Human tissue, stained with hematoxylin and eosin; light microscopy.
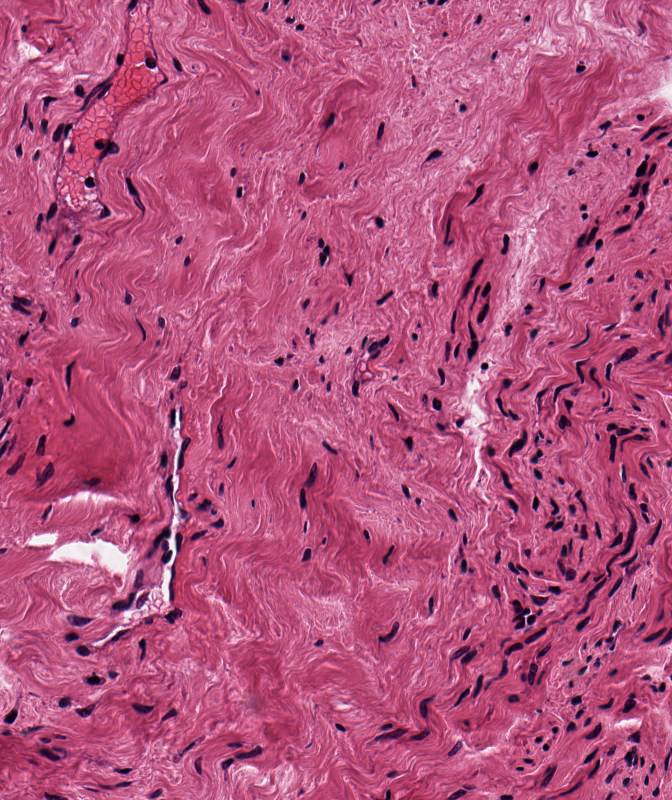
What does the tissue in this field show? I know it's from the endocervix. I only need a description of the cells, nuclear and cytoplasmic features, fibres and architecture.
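Collagen fibres: wavy, swirling bundles that change direction. Scattered cells: spindle-shaped, with dark, slender, often wavy or curved nuclei, more crowded at the right and lower right than elsewhere. Cytoplasm in the spindle cells: none distinct from the surrounding collagen.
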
